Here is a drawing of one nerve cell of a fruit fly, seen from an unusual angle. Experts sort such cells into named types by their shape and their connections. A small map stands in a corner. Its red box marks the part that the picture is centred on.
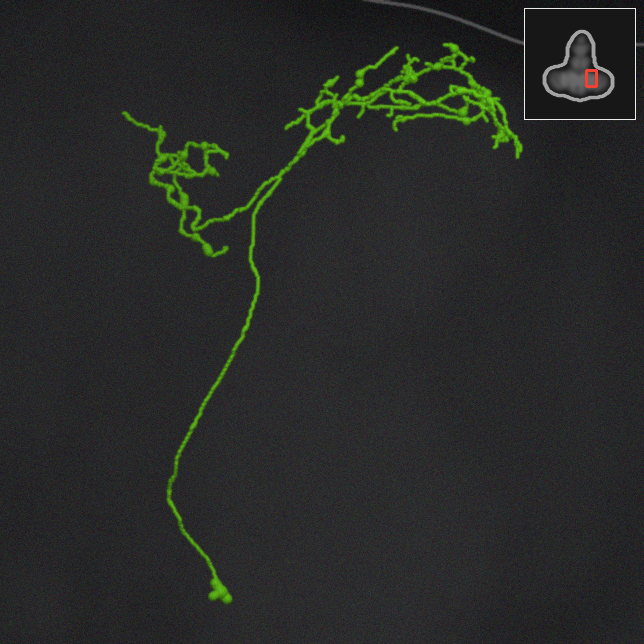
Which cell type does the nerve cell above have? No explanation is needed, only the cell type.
LHAV7a4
